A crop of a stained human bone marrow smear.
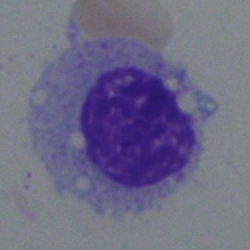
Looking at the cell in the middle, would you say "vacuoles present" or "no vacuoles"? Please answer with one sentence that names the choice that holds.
The cytoplasm of the cell is vacuolated, with one or more clear vacuoles.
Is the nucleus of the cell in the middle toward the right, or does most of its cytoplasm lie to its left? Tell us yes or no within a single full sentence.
Yes, the nucleus is placed toward the right side of this cell.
